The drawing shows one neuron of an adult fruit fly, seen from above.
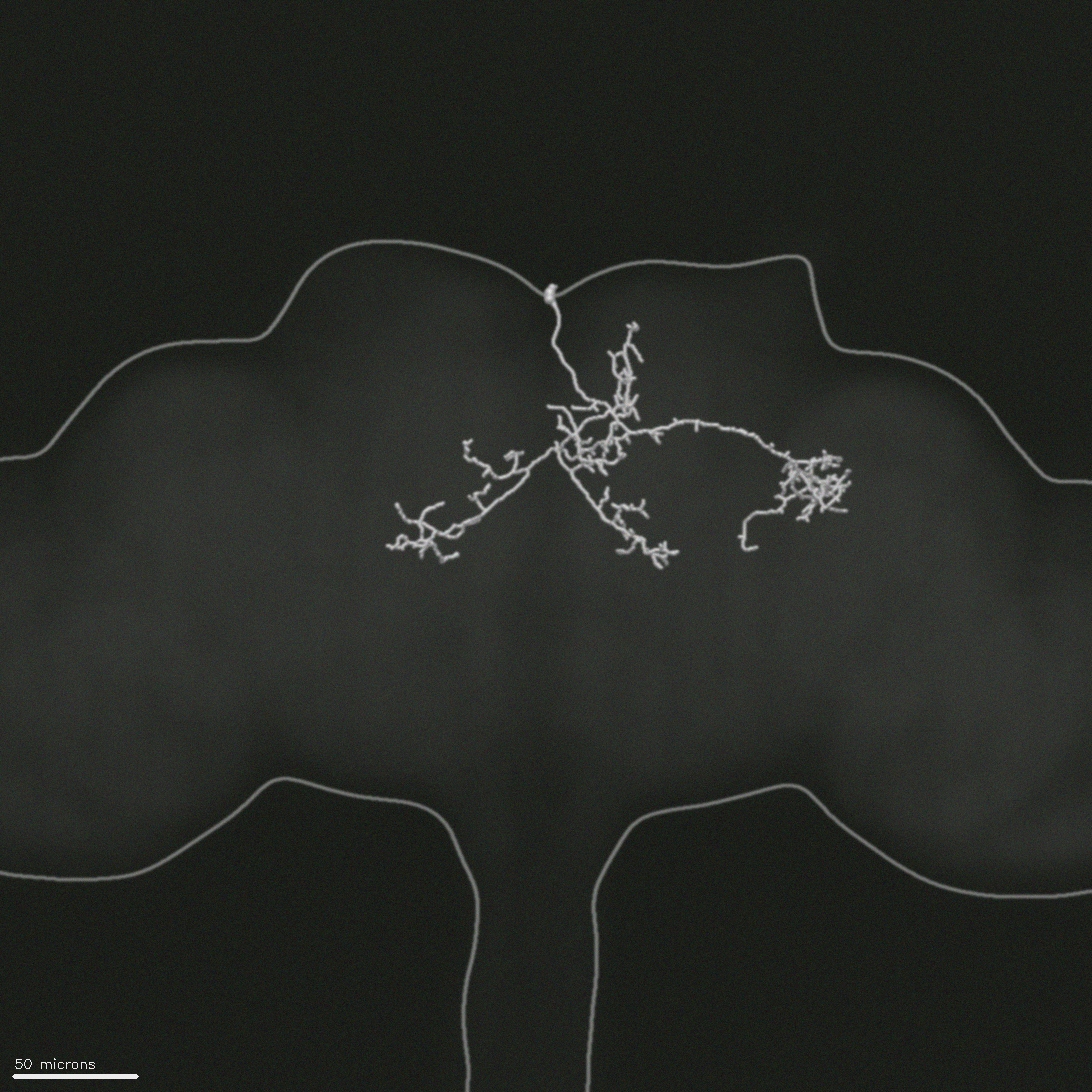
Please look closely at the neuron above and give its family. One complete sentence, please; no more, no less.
It is hemilineage SMPad1 that is the family of this neuron.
